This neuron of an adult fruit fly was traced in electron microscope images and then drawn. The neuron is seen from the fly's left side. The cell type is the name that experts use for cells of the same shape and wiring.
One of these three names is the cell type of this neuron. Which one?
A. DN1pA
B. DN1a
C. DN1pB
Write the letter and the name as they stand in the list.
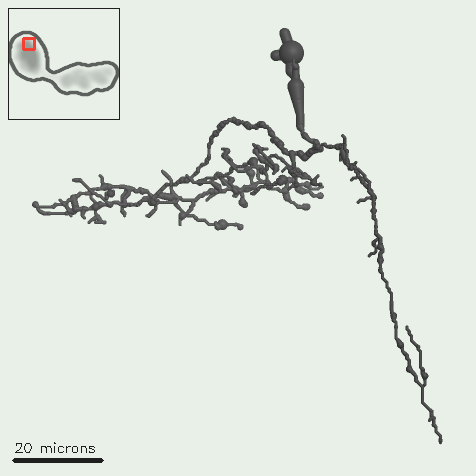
A. DN1pA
